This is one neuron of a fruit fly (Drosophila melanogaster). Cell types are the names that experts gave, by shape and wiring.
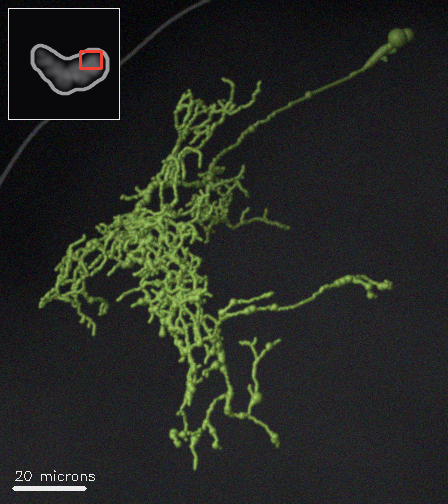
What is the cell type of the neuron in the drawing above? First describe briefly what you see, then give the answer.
The cell body is at the upper right of the picture. From top to bottom in the picture it spans about 120 microns. Dozens of branch ends can be seen. This is a central-brain intrinsic neuron. It is of cell type SMP189.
